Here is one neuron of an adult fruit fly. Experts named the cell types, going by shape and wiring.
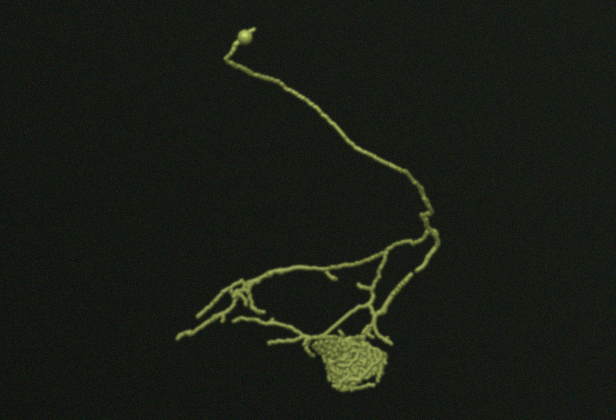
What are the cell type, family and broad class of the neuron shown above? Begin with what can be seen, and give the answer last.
The cell body can be seen at the top of the picture. As drawn here it is taller than it is wide. The cell type is MBON14. The family is hemilineage FLAa2. Its broad class is central-brain intrinsic neuron.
